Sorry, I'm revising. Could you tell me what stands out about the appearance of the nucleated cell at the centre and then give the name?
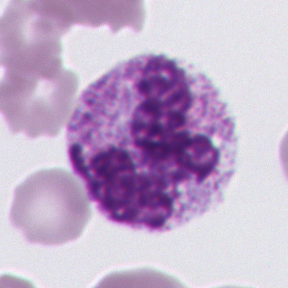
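In outline the nucleated cell at the centre is round and smooth. Its nucleus is divided into more than two lobes. Fine purplish granules are densely scattered through the cytoplasm, which contains no vacuoles. The cell is a segmented neutrophil.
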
